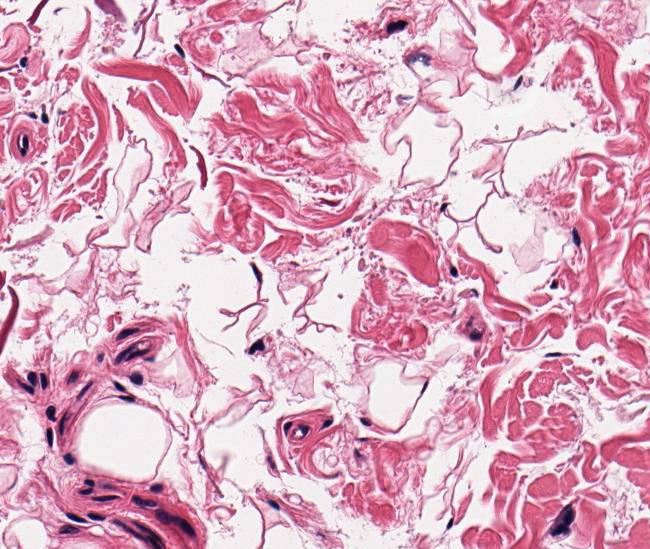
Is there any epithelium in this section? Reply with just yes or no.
No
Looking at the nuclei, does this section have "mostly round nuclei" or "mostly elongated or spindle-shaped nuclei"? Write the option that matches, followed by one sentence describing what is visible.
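Mostly elongated or spindle-shaped nuclei. Nuclei are sparse, and most are small, dark and elongated and lie along the collagen bundles.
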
